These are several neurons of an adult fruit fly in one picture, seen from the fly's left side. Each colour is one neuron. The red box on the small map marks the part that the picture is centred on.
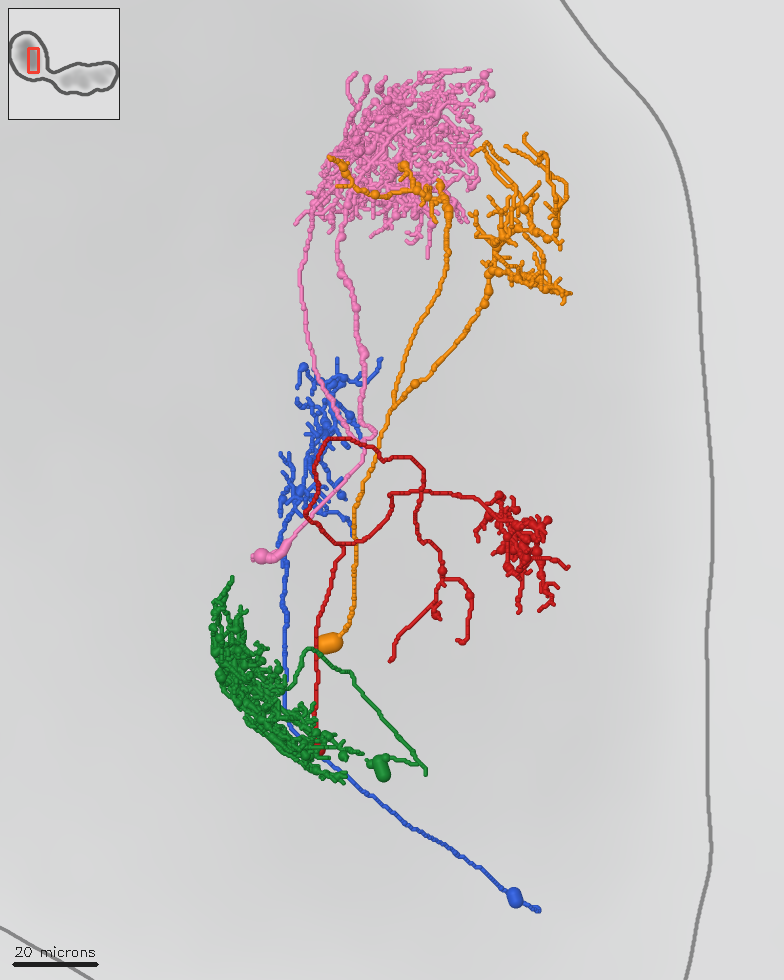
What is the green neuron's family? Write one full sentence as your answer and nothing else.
The neuron is recorded as family Li.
